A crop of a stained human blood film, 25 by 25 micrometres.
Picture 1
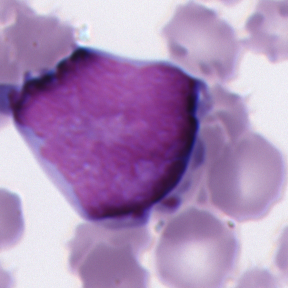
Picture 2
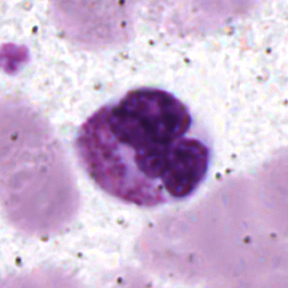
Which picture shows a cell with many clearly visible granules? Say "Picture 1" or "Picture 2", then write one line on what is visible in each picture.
Picture 2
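What picture 1 shows: No granules are seen in the cytoplasm.
What picture 2 shows: The granules are crowded mostly in the left part of the cell.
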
